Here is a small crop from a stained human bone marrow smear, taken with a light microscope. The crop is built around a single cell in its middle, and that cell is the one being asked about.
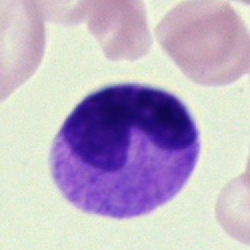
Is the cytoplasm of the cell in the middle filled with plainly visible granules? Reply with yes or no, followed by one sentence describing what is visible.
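Yes. Fine granules speckle the cytoplasm.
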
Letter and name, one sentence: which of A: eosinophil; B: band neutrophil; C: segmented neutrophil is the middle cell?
The central cell in this crop is a band neutrophil, so the correct choice is option B.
